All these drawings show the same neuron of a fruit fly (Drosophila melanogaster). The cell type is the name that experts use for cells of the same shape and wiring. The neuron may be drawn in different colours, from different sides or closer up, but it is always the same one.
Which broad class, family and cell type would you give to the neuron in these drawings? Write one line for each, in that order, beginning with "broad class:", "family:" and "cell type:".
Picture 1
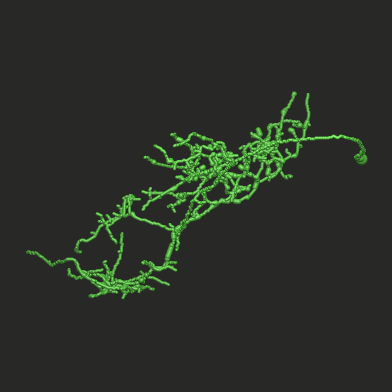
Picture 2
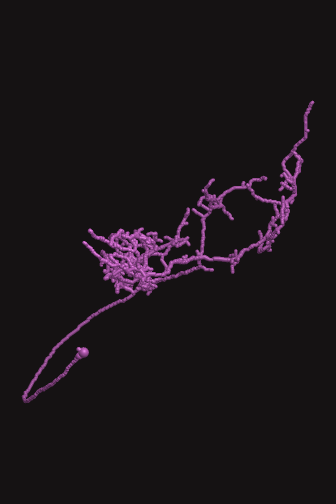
broad class: central-brain intrinsic neuron
family: hemilineage MD3
cell type: WED202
